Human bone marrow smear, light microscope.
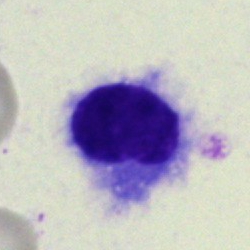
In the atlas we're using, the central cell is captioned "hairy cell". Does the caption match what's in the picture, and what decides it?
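Hairy cell fits this one fine. The outline is ragged and frayed all round, with fine shaggy projections off the cytoplasmic margin, most obvious on the lower and right sides. The chromatin is dense and dark purple throughout the nucleus.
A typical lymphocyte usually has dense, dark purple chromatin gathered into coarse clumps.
So the chromatin by itself would suit either name.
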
